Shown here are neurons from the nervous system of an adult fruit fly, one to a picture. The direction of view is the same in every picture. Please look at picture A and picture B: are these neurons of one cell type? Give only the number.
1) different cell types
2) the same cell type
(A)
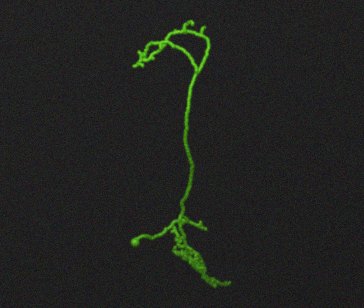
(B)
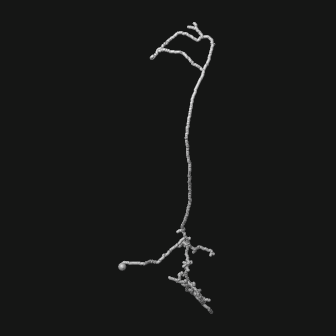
2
